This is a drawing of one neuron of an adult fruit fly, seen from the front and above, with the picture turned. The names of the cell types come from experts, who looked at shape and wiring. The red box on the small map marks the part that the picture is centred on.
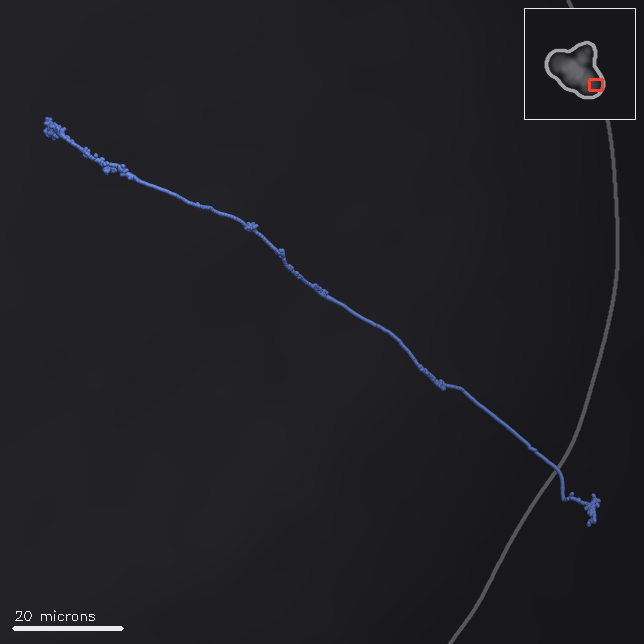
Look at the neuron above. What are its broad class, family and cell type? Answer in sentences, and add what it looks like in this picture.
This is a photoreceptor or other optic-lobe sensory neuron. The name of its family is class visual. Its cell type is R8y. The drawing shows no cell body. By the scale bar it is about 100 microns wide in this view.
